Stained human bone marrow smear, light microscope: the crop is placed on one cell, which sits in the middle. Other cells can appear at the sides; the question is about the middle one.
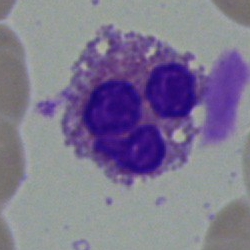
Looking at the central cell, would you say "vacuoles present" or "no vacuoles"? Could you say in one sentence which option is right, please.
Clear vacuoles, at least one, are present in the cytoplasm of this cell.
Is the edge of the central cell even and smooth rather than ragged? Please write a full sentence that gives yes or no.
No, the cell's outline is ragged or frayed, or carries projections, blebs or tags.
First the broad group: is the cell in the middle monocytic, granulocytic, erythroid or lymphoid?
granulocytic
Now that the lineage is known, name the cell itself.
eosinophil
